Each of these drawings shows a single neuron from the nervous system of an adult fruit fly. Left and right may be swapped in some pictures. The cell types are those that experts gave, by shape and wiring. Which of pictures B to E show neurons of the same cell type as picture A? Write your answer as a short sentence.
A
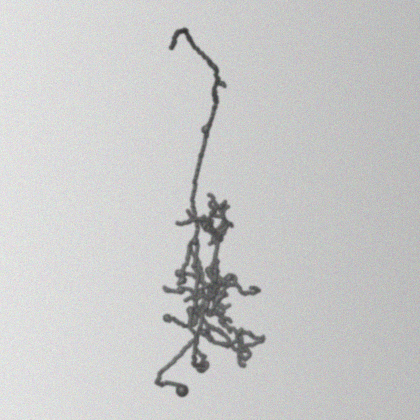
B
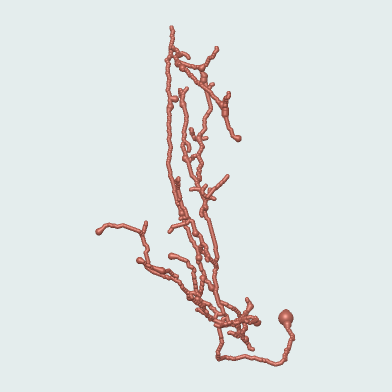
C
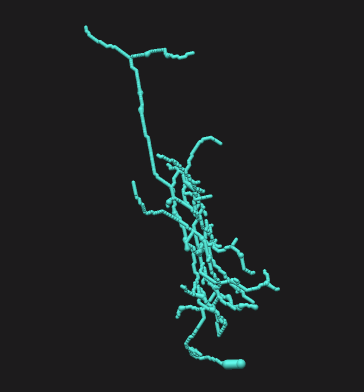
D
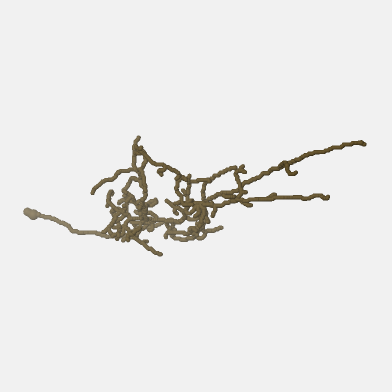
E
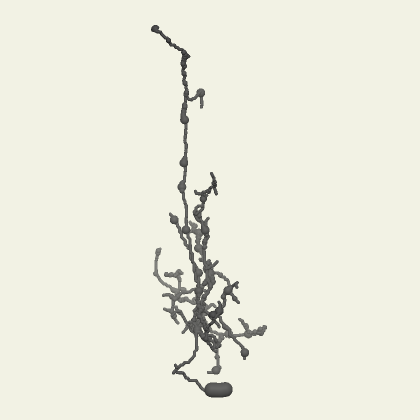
Picture B, picture C and picture E are of the same cell type.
